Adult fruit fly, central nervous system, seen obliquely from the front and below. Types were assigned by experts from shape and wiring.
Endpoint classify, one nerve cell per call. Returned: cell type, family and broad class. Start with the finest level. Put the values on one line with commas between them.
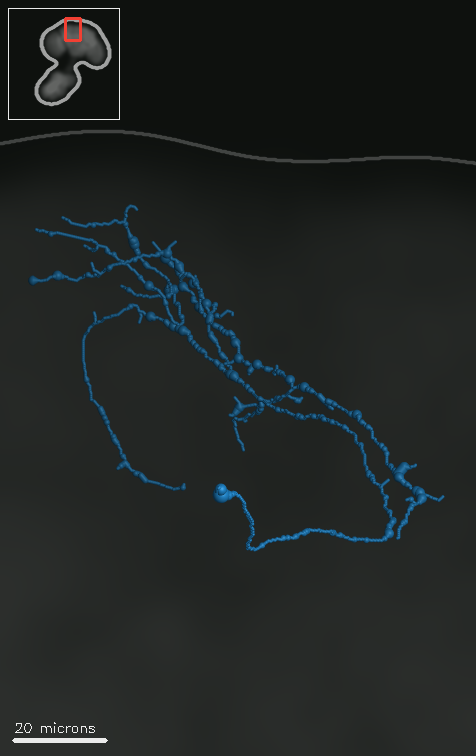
SMP167, hemilineage EBa1, central-brain intrinsic neuron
